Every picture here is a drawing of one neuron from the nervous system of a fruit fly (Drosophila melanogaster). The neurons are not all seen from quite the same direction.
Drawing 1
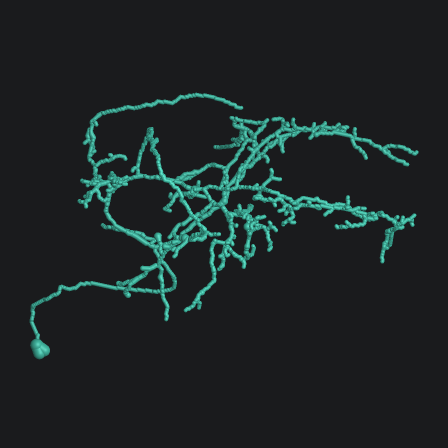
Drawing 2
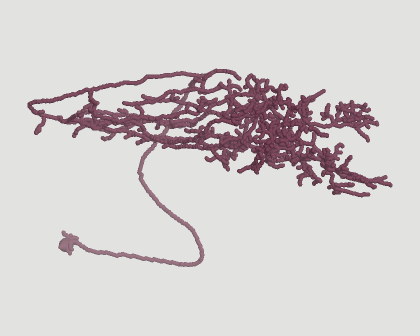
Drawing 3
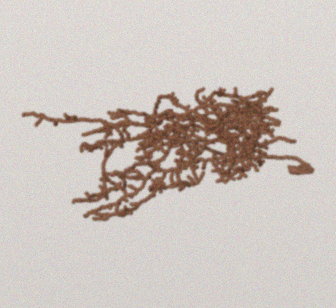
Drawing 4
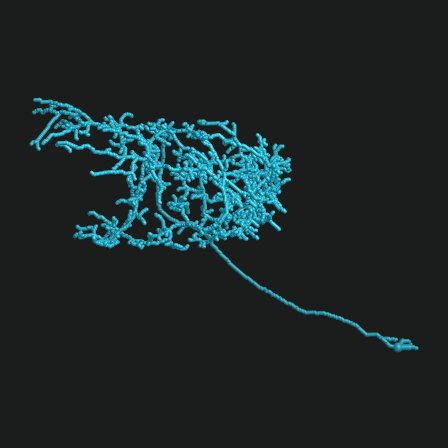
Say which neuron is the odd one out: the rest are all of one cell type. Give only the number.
1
